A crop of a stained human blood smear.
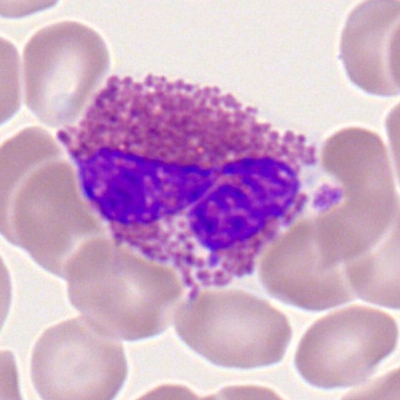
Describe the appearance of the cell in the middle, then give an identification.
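Two lobes make up the nucleus, connected by a narrow link and lying side by side across the cell from left to right. Coarse, round granules of even size pack the cytoplasm densely, and they are reddish-purple. Answer: eosinophil.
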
